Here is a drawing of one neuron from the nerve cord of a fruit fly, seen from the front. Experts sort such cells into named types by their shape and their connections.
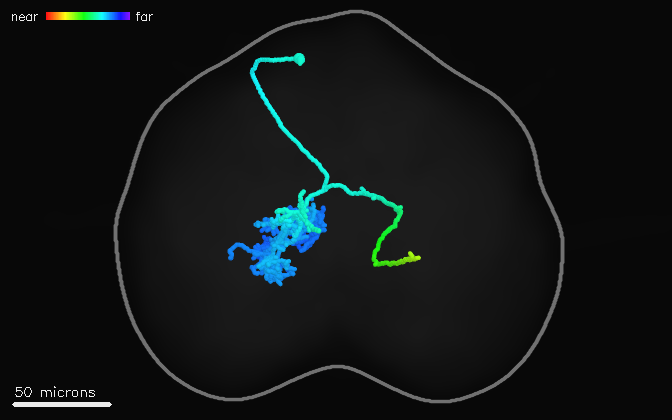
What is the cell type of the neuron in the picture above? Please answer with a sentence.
The cell type is IN23B074.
